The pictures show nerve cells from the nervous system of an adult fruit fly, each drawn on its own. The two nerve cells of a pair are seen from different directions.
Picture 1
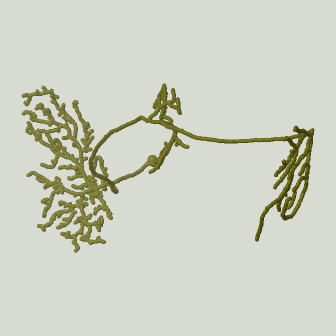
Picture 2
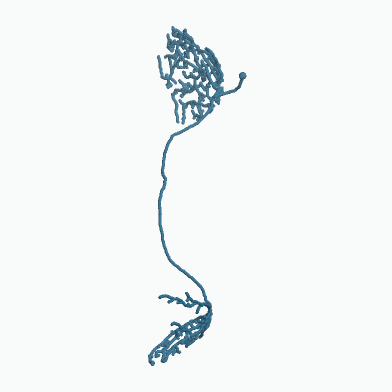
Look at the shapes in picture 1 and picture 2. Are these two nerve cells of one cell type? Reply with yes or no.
no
